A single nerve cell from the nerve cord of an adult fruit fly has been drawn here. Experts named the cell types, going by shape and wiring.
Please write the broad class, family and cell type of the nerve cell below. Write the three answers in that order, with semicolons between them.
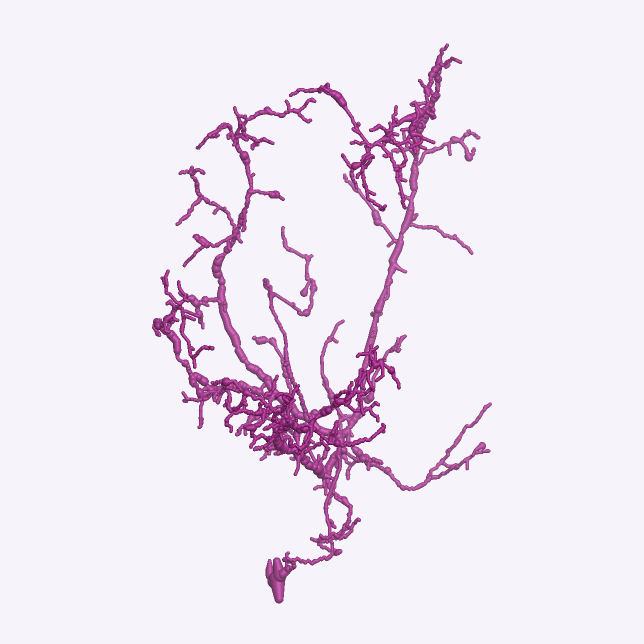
nerve-cord intrinsic neuron; hemilineage 20A.22A; IN20A.22A007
